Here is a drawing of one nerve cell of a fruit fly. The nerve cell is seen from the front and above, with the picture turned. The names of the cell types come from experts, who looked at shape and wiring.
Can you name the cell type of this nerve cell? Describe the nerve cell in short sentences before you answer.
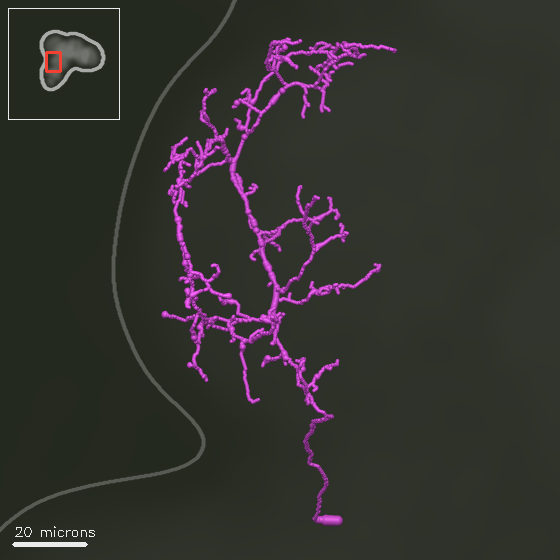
The cell body can be seen at the bottom of the picture. From top to bottom in the picture it spans about 140 microns. The picture shows dozens of branch ends. This is a nerve-cord intrinsic neuron. Its cell type is IN03A071.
